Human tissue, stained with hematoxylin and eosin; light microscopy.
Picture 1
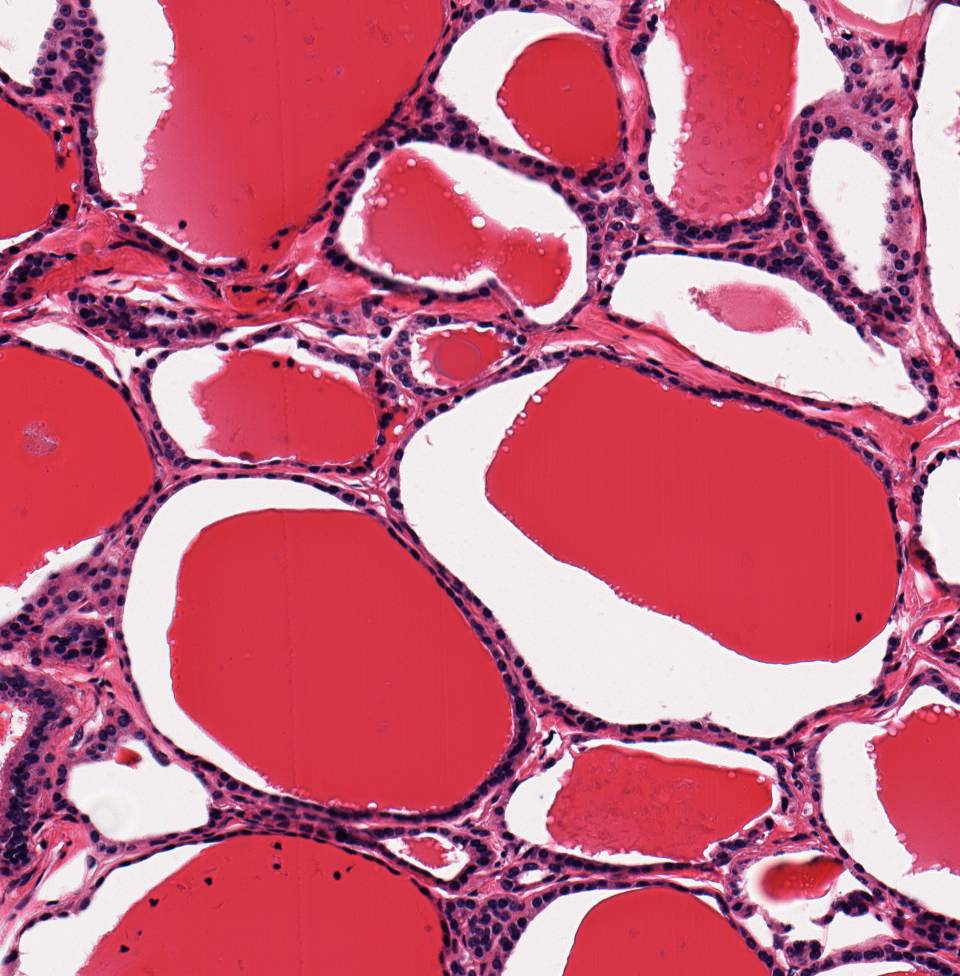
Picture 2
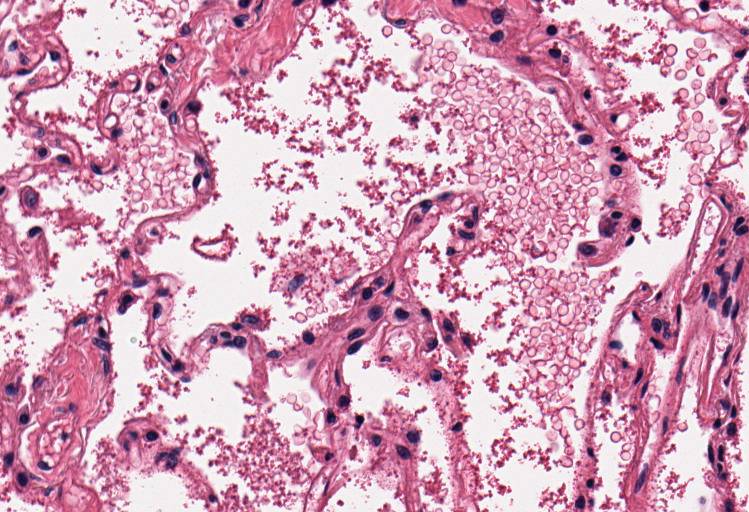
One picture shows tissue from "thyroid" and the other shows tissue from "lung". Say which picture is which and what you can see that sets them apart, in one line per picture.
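The field in picture 1 comes from the thyroid. Each follicle is lined by a single layer of flattened to low cuboidal epithelial cells.
The field in picture 2 comes from the lung. No glands are present anywhere in the field.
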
